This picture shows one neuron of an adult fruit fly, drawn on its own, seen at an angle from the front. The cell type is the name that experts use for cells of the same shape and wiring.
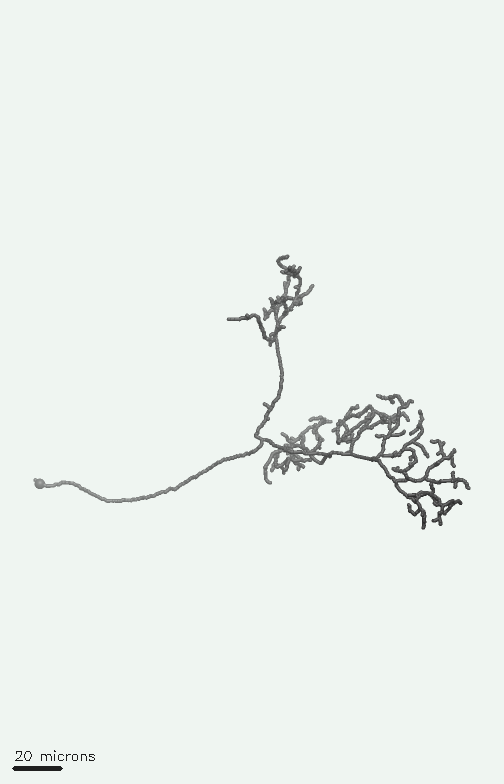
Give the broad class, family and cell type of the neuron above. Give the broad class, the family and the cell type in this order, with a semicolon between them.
central-brain intrinsic neuron; hemilineage AOTUv4_ventral; FB7I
